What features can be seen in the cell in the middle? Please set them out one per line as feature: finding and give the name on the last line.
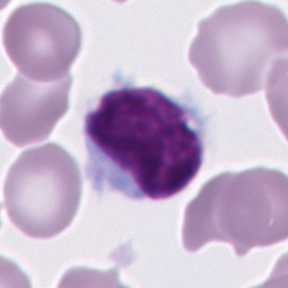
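Projections: fine and hair-like, from the upper edge
Cytoplasm: pale blue
Granules: none visible in the cytoplasm
Nucleoli: none seen in the nucleus
Name: hairy cell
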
